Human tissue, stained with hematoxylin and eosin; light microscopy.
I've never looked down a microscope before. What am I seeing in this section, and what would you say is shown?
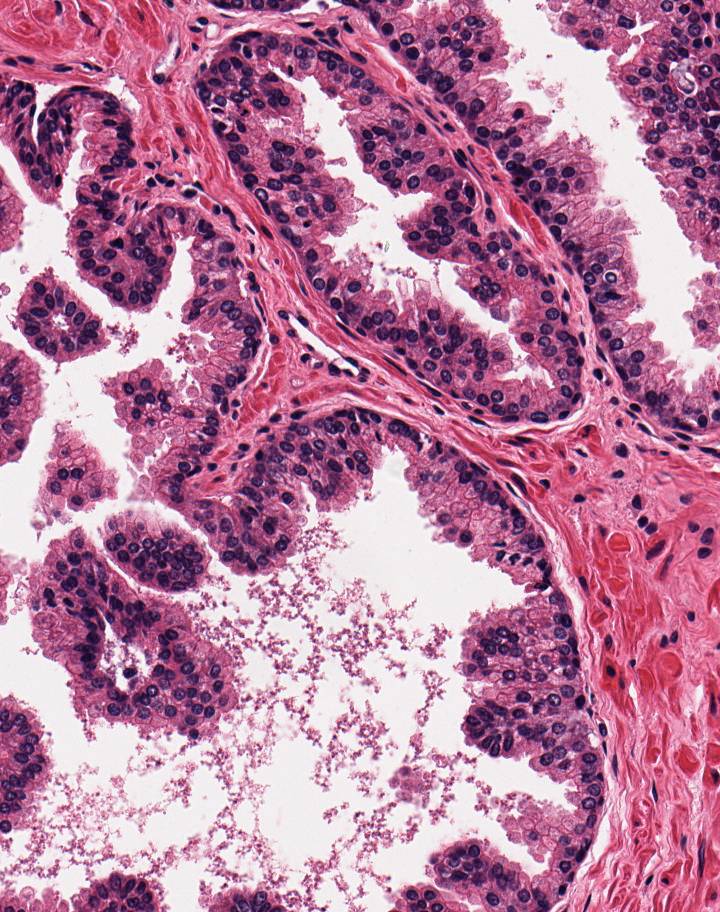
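First, the glands: large spaces with undulating, papillary epithelial infoldings fill most of the field, separated by bands of pink stroma. Second, the lining: tall columnar luminal cells with pale, finely granular cytoplasm. Third, the nuclei: round, dark, fairly uniform in size and placed towards the cell bases. Fourth, the stroma: densely pink and fibrous, with scattered spindle-shaped cells bearing elongated nuclei. The tissue is prostate.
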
